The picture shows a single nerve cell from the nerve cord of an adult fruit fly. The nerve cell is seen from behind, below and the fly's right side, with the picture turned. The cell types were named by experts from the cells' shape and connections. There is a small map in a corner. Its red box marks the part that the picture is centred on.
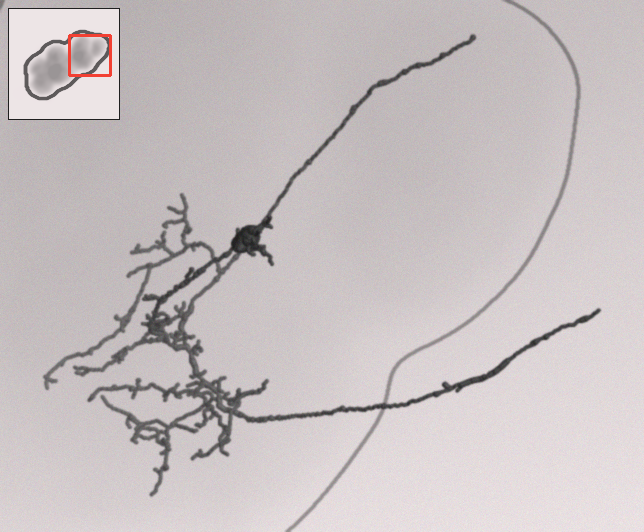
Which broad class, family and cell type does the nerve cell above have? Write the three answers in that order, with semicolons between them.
efferent neuron of the nerve cord; hemilineage 00B; EN00B025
